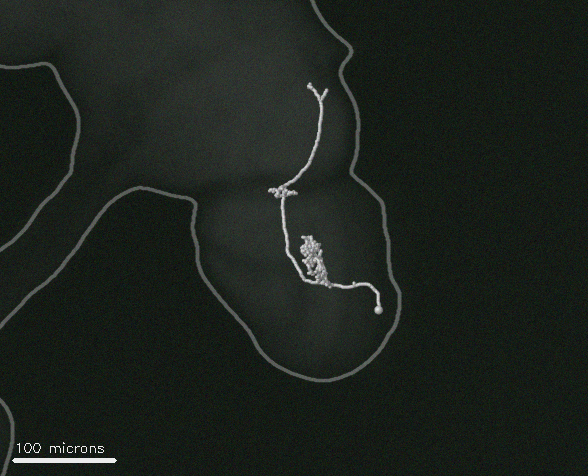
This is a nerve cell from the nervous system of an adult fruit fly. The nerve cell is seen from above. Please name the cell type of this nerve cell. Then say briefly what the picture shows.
The cell type is MeTu4a. This is a visual projection neuron. It is in the brain and does not reach the nerve cord. By the scale bar it is about 250 microns tall in this view.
